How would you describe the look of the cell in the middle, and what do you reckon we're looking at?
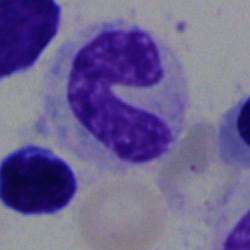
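The nucleus is curved into a C shape, its deep notch opening to the right. Its chromatin is clumped, with paler patches scattered through darker purple areas, and no nucleolus is seen. The cell outline is roughly round and smooth, without surface projections. The central cell is a band neutrophil.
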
